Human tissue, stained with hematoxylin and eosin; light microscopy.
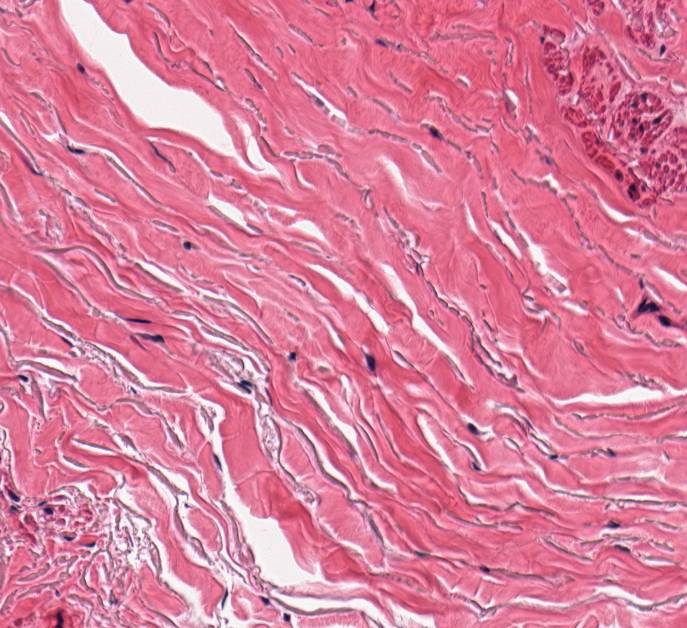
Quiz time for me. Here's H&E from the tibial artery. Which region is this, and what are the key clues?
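Tunica adventitia is what this field shows. One: almost the whole field is dense, closely packed bundles of eosinophilic collagen, running mainly in parallel diagonally from upper left to lower right. Two: between the bundles lie scattered dark, thin, spindle-shaped nuclei, as in fibroblasts. Three: these nuclei are sparse relative to the collagen.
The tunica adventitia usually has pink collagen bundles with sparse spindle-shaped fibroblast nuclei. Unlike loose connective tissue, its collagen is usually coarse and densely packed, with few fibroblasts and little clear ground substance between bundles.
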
